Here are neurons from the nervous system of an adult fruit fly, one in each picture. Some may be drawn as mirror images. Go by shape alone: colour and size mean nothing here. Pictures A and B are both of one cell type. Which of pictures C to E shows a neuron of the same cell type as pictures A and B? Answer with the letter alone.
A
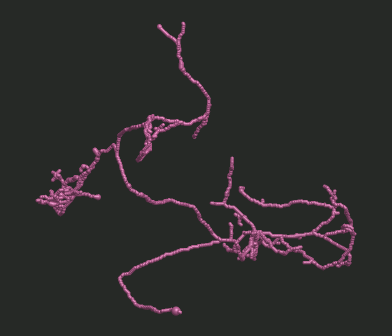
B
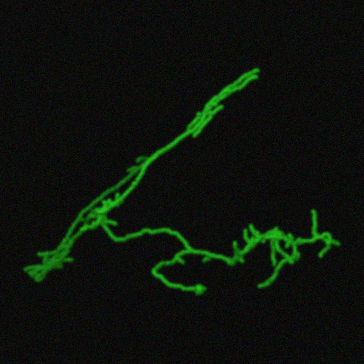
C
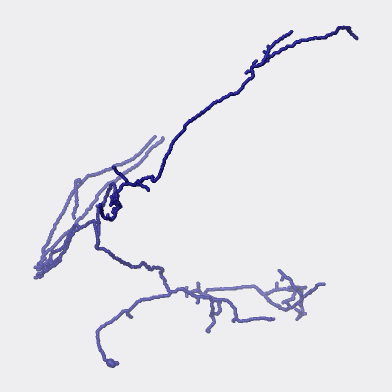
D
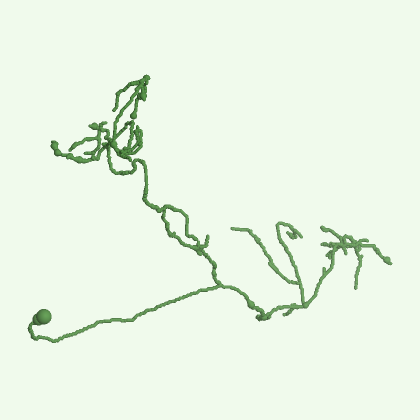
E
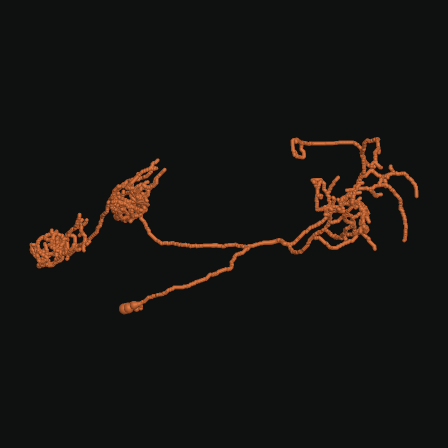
C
